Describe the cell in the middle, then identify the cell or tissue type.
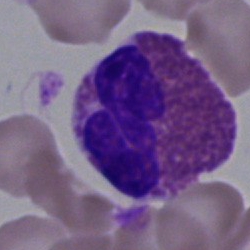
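First, the nucleus has two lobes and sits toward the left side of the cell. Second, its chromatin is dark purple and dense. Third, the cytoplasm is densely packed with coarse purple granules. Conclusion: an eosinophil.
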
